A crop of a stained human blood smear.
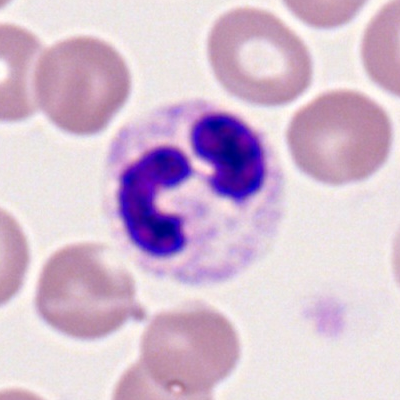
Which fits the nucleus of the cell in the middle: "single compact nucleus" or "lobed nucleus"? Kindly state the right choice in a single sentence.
What the nucleus of this cell shows is division into segments.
